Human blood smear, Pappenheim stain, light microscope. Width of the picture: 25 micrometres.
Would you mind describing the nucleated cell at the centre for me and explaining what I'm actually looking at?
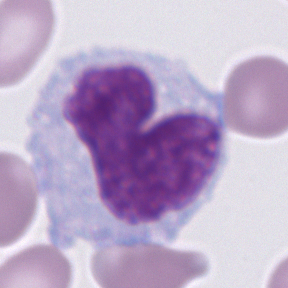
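First, the edge of the cell is irregular and finely frayed rather than smooth. Next, the cytoplasm is pale greyish blue and holds no coarse coloured granules. The cell is a monocyte.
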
